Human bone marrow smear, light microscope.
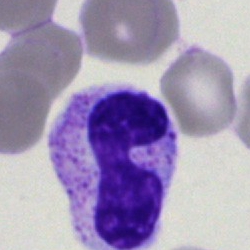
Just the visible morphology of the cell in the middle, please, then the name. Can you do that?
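Look at how deeply the nucleus is indented from the right side, so that it bends into a curved band. Its chromatin is dark purple and condensed, with coarse clumping. Search the nucleus for nucleoli and you will find none visible. The cytoplasm, likewise, holds no vacuoles. This is a band neutrophil.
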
